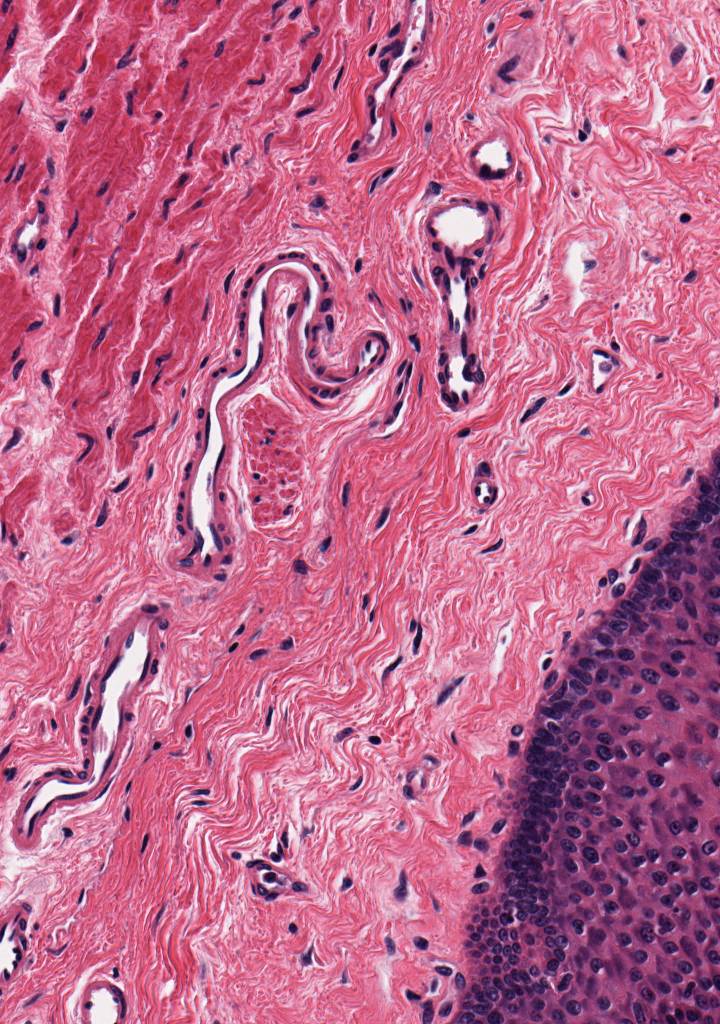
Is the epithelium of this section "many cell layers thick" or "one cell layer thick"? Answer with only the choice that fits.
Many cell layers thick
